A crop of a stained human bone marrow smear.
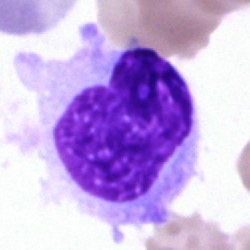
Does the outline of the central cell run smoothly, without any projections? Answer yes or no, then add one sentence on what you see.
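No. The outline of the cell is irregular with a ragged edge.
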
